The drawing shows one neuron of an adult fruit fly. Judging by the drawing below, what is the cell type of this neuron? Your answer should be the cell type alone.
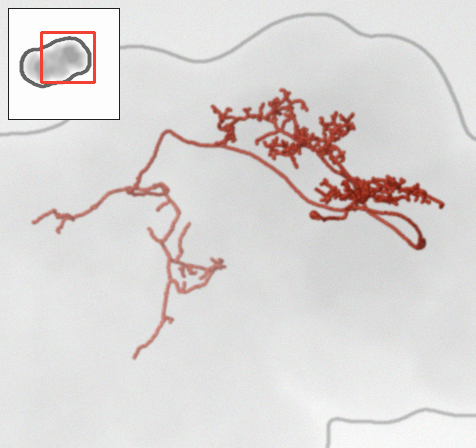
AN19B036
